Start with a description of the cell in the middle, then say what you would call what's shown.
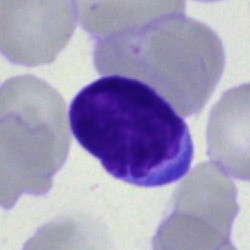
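Nucleus occupies nearly the entire cell. Cytoplasm visible only as a thin crescent at the lower right edge. Cytoplasm without granules. Cytoplasm without vacuoles. Cell: lymphocyte.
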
